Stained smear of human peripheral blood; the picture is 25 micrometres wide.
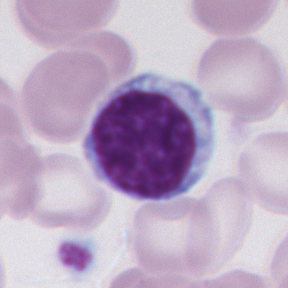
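Typical lymphocyte, the central cell in a stained smear of human peripheral blood. Its outline is roughly round and smooth, and it measures about 11 micrometres across. The round nucleus, about 9 micrometres across, sits slightly off-centre toward the left and fills about 70% of the cell's area. Pale blue cytoplasm forms a narrow rim, widest at the upper right.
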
